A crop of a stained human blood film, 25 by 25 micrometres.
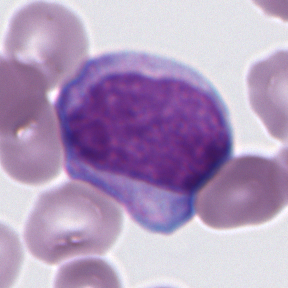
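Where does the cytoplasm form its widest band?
Below the nucleus.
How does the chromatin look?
Stippled and patchy rather than uniformly dark.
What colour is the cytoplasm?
Pale blue, turning a deeper blue along the outer edge of the cell than near the nucleus.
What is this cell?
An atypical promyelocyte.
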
